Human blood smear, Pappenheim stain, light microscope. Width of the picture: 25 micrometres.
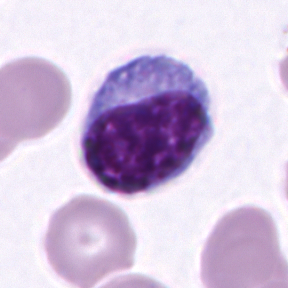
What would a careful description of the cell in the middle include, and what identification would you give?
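The cell has a single unlobed nucleus, oval in outline, about 11 by 8 micrometres, lying toward the bottom of the cell. Its chromatin is dark purple and coarsely clumped. The cytoplasm is pale blue-grey and forms a broad cap above the nucleus. This is a plasma cell.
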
